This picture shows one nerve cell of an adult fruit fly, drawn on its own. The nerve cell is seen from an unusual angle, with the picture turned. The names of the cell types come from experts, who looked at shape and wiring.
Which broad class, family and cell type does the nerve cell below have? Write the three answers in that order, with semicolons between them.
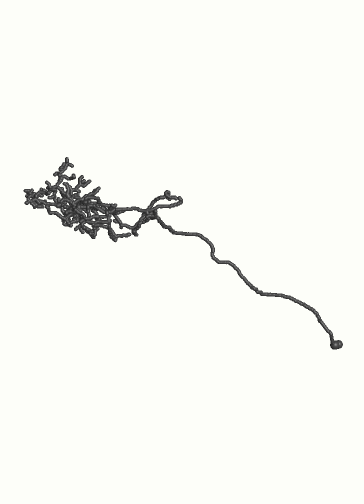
nerve-cord intrinsic neuron; hemilineage 14A; IN14A118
